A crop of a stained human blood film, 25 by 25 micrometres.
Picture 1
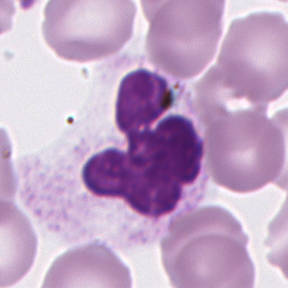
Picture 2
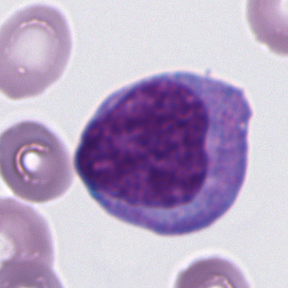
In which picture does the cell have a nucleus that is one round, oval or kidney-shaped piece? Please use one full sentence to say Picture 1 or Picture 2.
The cell shown in Picture 2 has a single undivided, compact round, oval or kidney-shaped nucleus.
